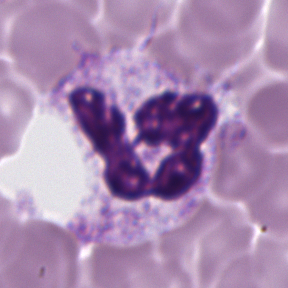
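Segmented neutrophil: the nucleus is divided into several connected lobes that together make a rough V shape. The cytoplasm is plentiful, very pale and filled with fine pinkish-violet granules. Finally, a thin thread-like projection extends from the top edge of the cell.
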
